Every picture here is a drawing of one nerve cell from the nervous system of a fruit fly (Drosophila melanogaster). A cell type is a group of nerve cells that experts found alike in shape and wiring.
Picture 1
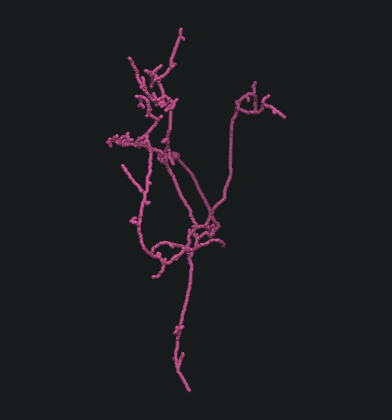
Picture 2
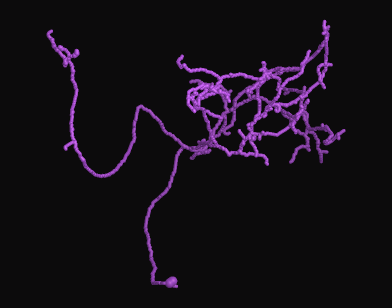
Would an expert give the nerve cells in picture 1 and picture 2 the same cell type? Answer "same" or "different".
different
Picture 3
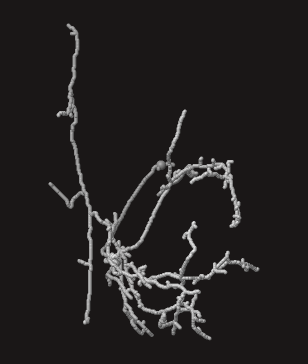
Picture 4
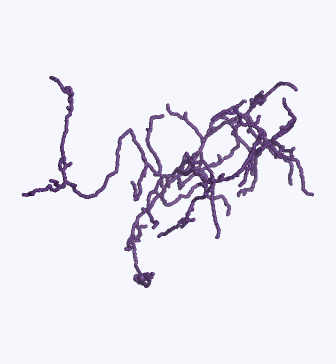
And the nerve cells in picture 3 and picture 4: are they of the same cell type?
same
